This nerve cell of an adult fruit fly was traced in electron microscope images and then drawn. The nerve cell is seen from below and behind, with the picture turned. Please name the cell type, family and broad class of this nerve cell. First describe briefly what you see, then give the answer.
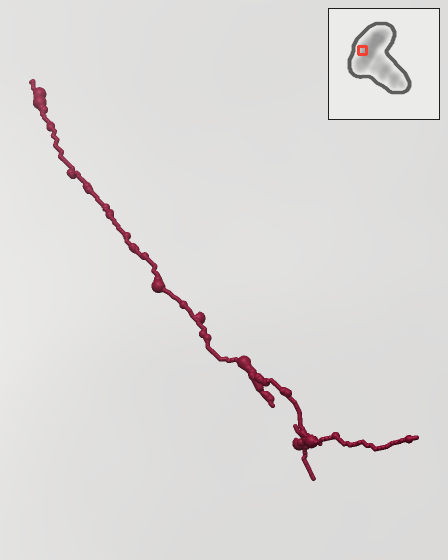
No cell body is drawn. There are a dozen or fewer branch ends. The cell type is JO-B2. The name of its family is class mechanosensory. It is a sensory neuron entering the brain.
